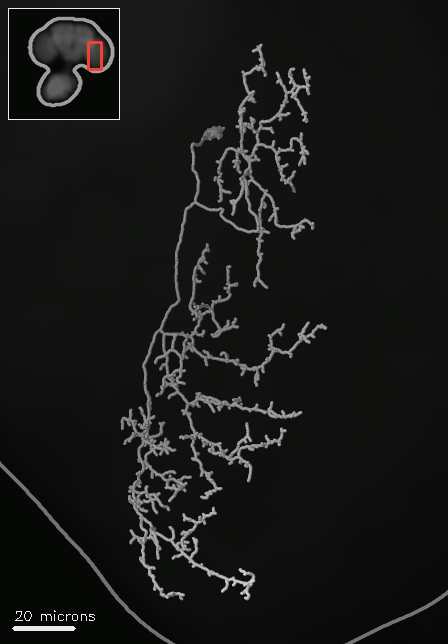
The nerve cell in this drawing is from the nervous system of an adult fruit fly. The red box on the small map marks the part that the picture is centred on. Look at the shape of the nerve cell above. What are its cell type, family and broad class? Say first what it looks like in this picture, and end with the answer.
From top to bottom in the picture it spans about 190 microns. Dozens of branch ends can be seen. It is of cell type Cm17. Its family is Cm. It is an optic-lobe intrinsic neuron.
